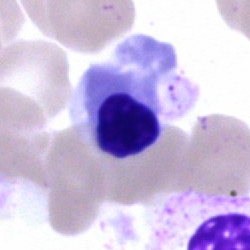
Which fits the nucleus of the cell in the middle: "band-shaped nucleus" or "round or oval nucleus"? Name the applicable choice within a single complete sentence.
There is a compact round or oval nucleus in this cell.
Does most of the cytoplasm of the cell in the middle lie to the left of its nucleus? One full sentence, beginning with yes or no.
Yes, toward the right of the cell is where its nucleus lies.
